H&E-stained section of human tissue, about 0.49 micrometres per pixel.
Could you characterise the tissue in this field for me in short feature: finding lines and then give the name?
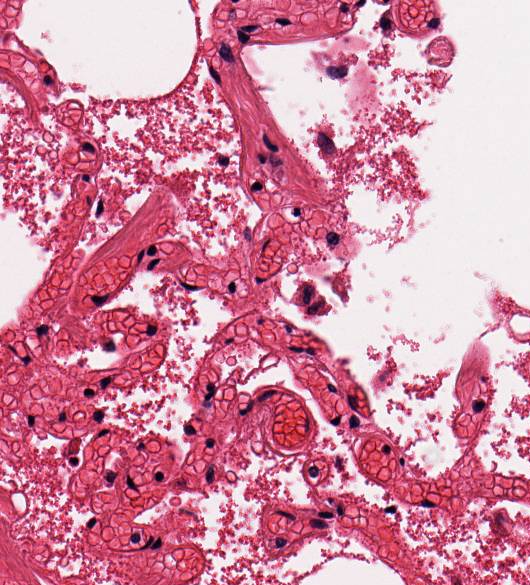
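Capillaries: packed, with dark, flattened, elongated nuclei along their walls.
Red blood cells: many, loose, scattered between the strands.
Spaces: large, clear and empty, at upper left and along the right side.
Glands and fat cells: none anywhere in the field.
Name: lung.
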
